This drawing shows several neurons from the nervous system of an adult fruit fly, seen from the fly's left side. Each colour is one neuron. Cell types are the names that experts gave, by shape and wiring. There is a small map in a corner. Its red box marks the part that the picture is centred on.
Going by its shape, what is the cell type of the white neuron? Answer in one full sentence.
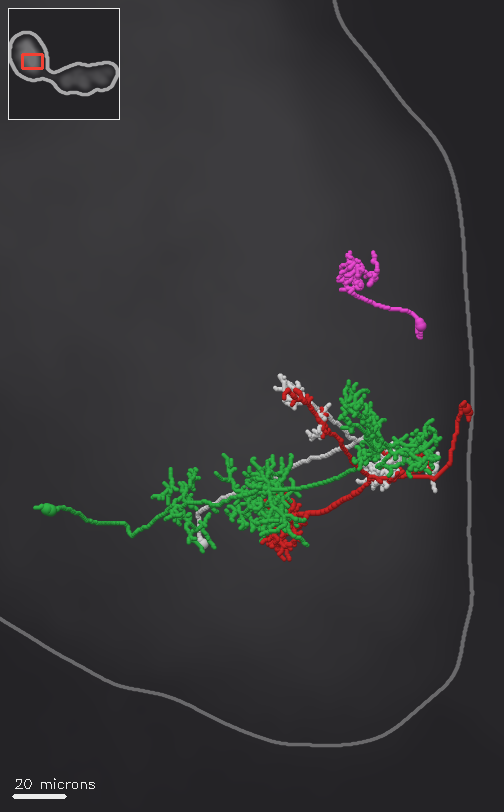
The cell type held by this neuron is TmY20.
